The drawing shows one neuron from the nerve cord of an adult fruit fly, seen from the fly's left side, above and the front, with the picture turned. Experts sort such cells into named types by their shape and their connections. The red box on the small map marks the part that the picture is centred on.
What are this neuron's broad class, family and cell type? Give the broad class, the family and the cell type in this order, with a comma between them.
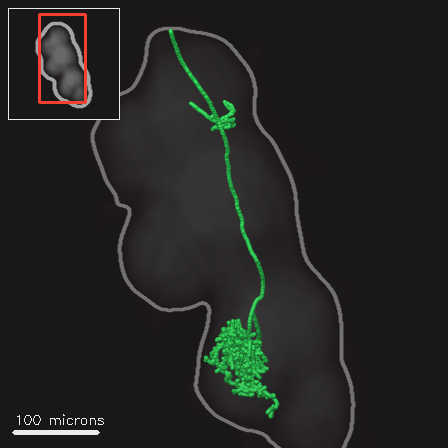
ascending neuron, hemilineage 06B, AN06B005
